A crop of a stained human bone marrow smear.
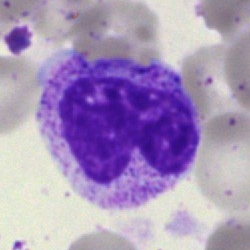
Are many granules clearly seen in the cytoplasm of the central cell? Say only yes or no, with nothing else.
Yes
